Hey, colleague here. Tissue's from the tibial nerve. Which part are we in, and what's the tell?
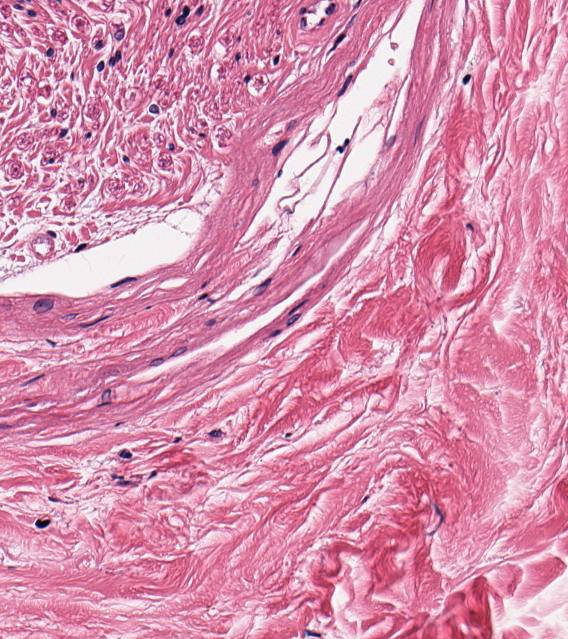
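Epineurium: the dense, wavy pink collagen bundles filling the right and lower field. Nuclei in the right half sparse, scattered.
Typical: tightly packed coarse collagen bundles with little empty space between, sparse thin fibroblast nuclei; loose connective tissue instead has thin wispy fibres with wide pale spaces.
Upper left: narrow empty white cleft between a cross-cut bundle and a curved band. Curved band nuclei dark, thin, elongated, parallel to its layers.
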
